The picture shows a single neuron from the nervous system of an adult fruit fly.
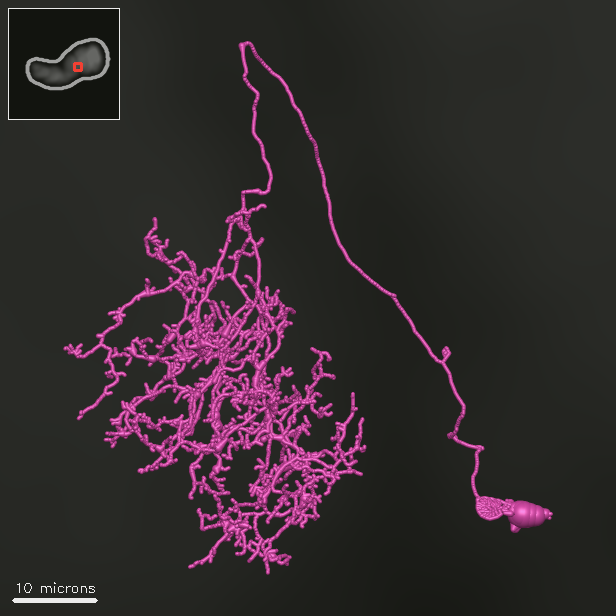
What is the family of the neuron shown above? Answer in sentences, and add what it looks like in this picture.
The family is Li. This is an optic-lobe intrinsic neuron. Its cell body lies at the lower right of the picture. From top to bottom in the picture it spans about 65 microns. More than a hundred branch ends can be seen.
